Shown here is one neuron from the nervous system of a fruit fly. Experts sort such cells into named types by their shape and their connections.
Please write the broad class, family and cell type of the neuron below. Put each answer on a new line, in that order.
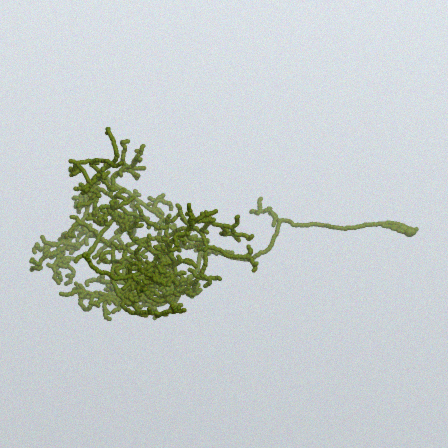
nerve-cord intrinsic neuron
hemilineage 14A
IN14A007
